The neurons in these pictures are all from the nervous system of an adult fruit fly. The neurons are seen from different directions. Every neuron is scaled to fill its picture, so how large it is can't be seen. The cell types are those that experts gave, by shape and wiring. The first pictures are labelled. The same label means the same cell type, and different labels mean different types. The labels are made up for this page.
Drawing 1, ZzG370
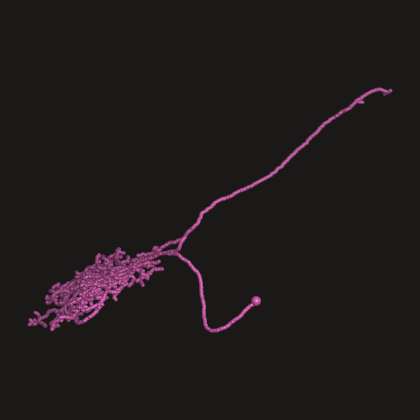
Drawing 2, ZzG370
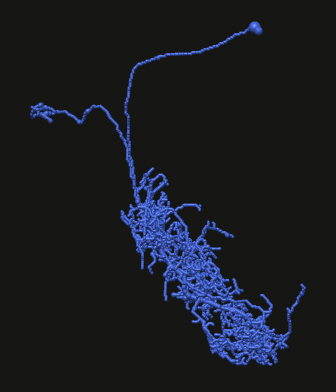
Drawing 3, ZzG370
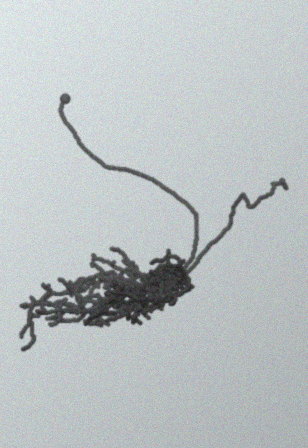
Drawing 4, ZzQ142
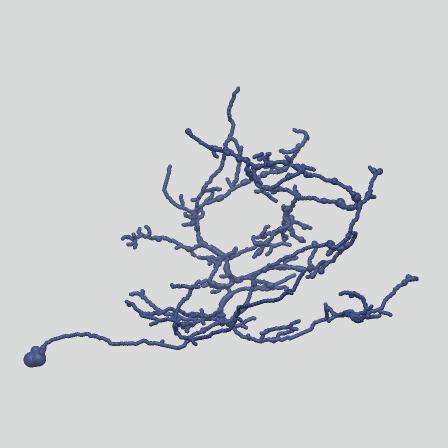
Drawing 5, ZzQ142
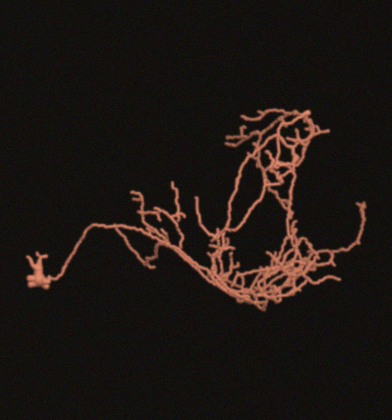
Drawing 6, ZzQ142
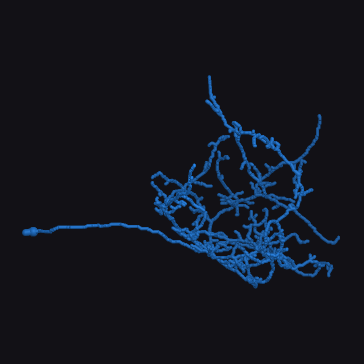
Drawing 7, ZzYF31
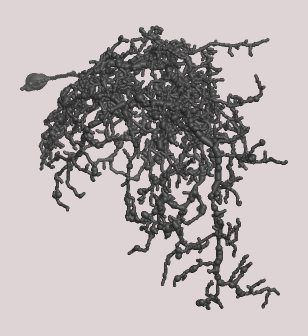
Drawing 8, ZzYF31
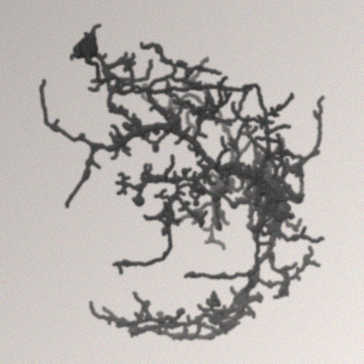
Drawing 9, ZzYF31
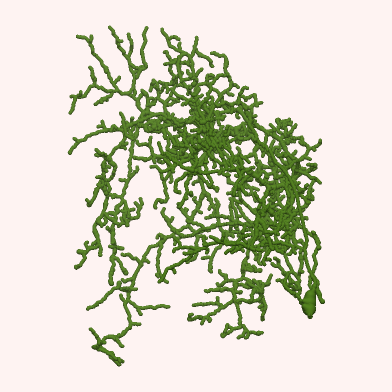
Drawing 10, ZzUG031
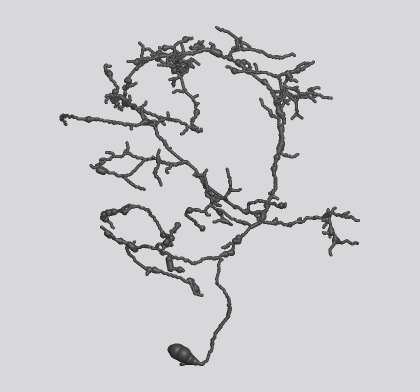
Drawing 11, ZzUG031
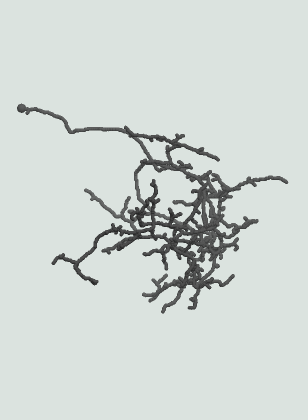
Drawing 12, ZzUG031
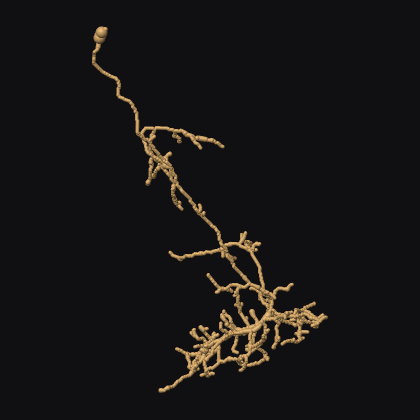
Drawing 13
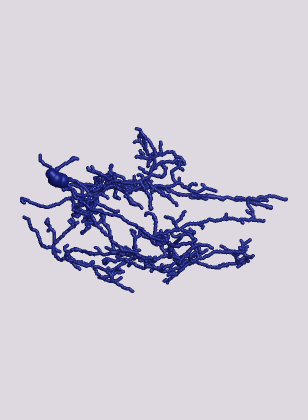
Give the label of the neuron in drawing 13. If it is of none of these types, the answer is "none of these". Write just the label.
ZzQ142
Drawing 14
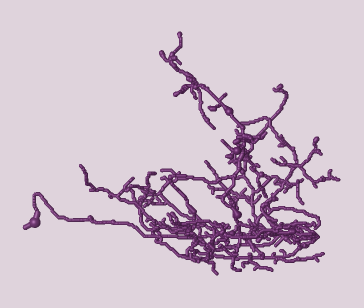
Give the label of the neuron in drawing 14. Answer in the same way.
ZzQ142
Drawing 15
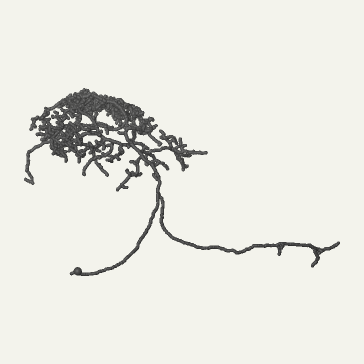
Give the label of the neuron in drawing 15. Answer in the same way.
ZzG370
